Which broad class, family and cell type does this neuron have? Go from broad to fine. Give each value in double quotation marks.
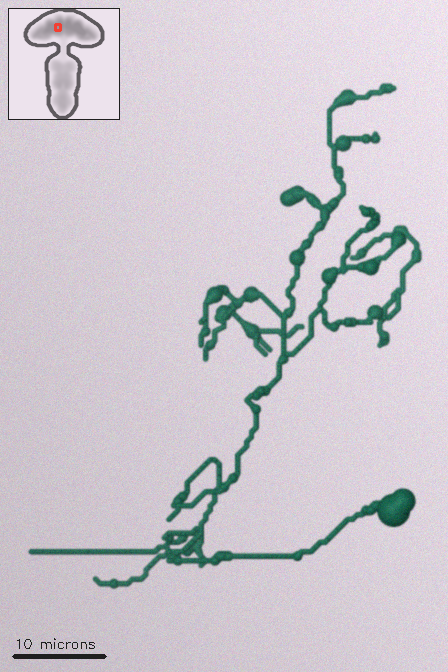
"central-brain intrinsic neuron", "hemilineage SLPpm2", "CB4134"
